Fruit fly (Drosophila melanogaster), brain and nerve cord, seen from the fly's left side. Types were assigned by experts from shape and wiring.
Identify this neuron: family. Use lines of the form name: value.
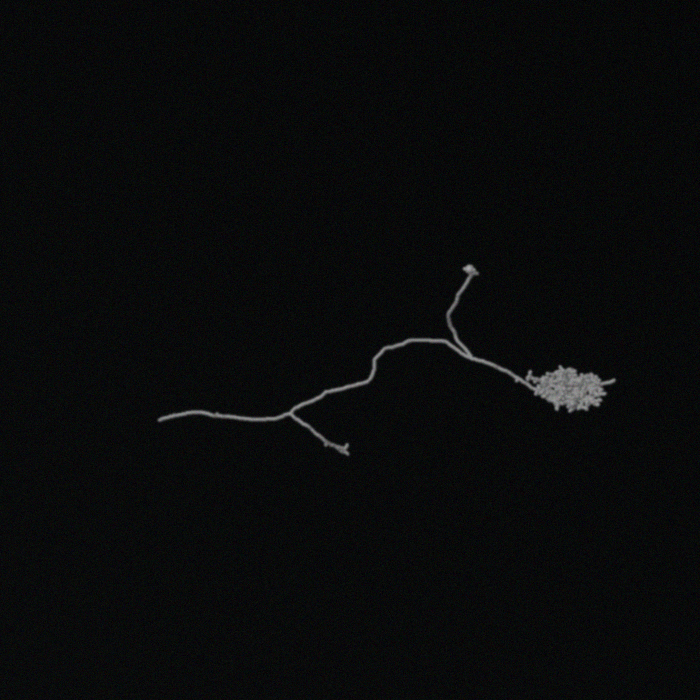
family: hemilineage 23B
